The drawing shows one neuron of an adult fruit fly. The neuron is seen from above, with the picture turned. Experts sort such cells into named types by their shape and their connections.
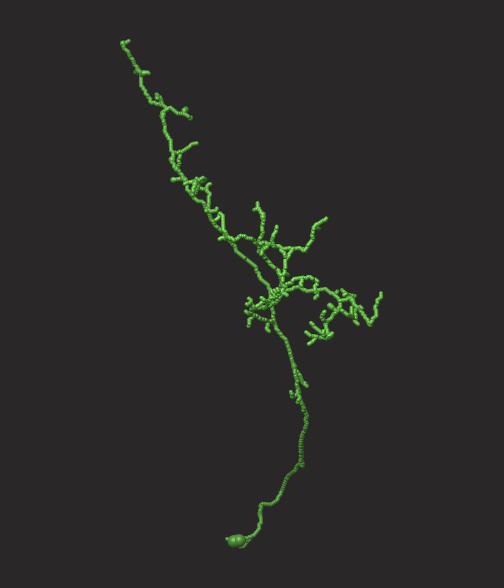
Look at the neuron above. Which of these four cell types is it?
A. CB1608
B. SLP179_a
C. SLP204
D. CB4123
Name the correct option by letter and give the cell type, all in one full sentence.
Option C holds the cell type of the neuron, SLP204.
